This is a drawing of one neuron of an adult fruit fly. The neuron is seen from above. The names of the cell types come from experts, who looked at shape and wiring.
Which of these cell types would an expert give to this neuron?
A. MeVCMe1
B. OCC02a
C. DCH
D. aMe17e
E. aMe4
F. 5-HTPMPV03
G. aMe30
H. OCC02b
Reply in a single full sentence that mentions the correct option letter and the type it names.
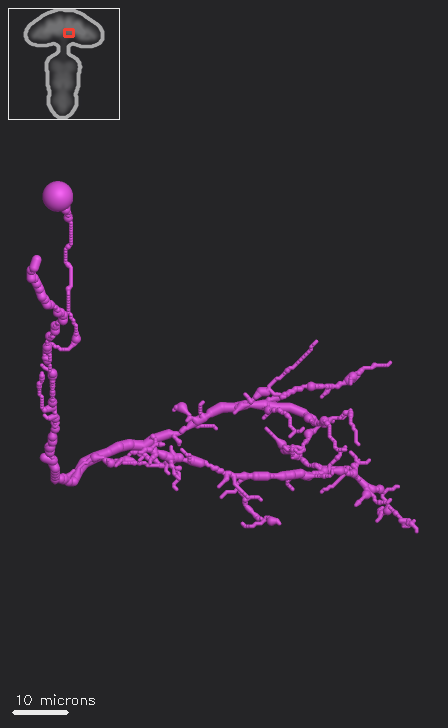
With respect to cell type, the neuron is OCC02a, option B.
